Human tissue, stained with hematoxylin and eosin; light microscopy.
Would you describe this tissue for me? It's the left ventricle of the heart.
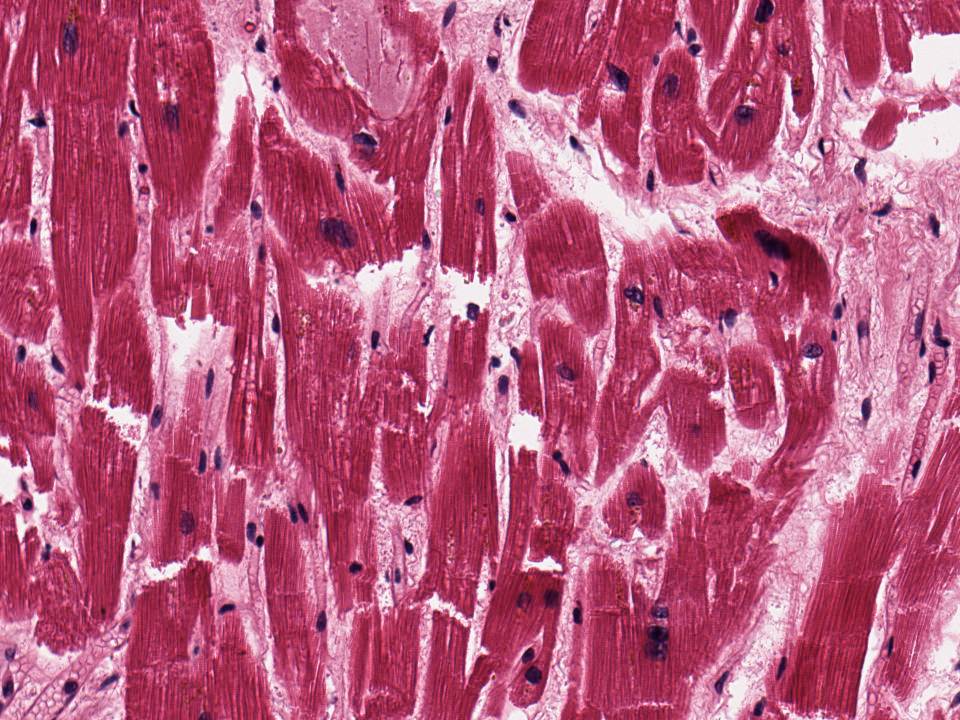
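The field is filled by striated muscle fibres running mostly from top to bottom. These fibres branch and join neighbouring fibres. Their nuclei lie centrally within the fibres, usually one per cell. Near the top centre, one fibre has paler pink cytoplasm than its neighbours.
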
